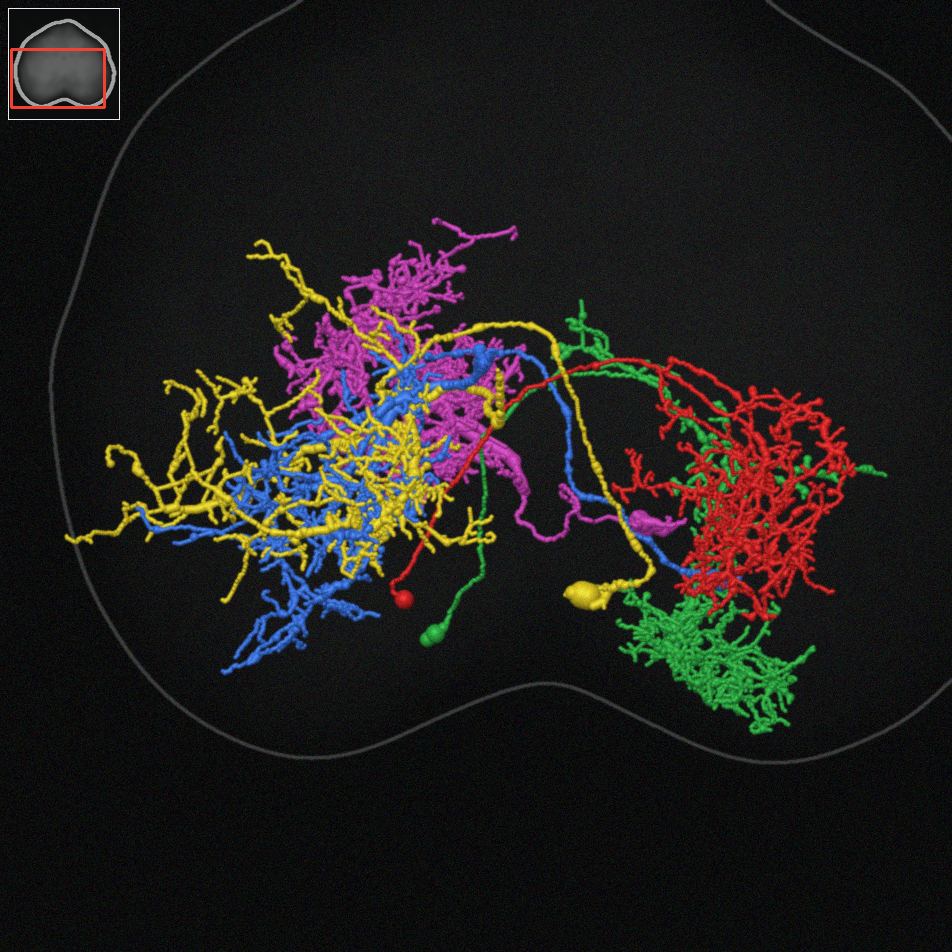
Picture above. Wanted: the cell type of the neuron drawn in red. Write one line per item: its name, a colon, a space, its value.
cell type: IN12B041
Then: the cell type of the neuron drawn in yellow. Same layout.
cell type: AN12B017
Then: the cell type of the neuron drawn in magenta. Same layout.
cell type: IN13B009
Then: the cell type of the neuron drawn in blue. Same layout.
cell type: AN12B019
